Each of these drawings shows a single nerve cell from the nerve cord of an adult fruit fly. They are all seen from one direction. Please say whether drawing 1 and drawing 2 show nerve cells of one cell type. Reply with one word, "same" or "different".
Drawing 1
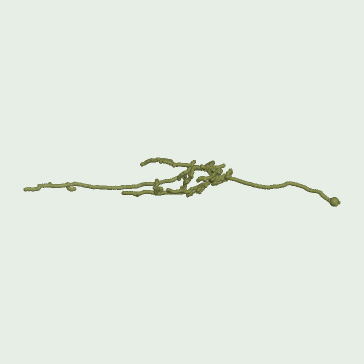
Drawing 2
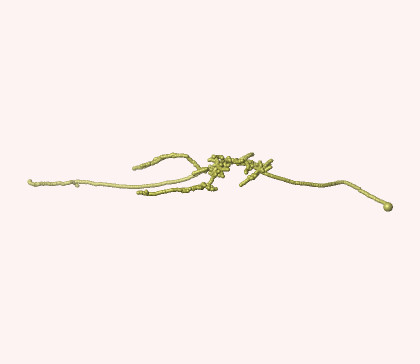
same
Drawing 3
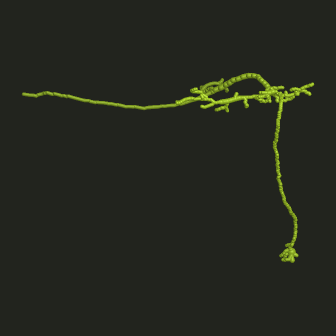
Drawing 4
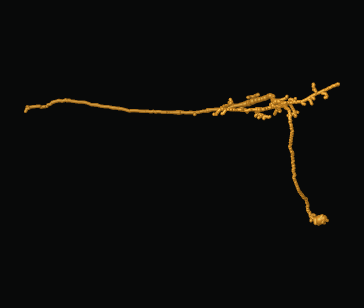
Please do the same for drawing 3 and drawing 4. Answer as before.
same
